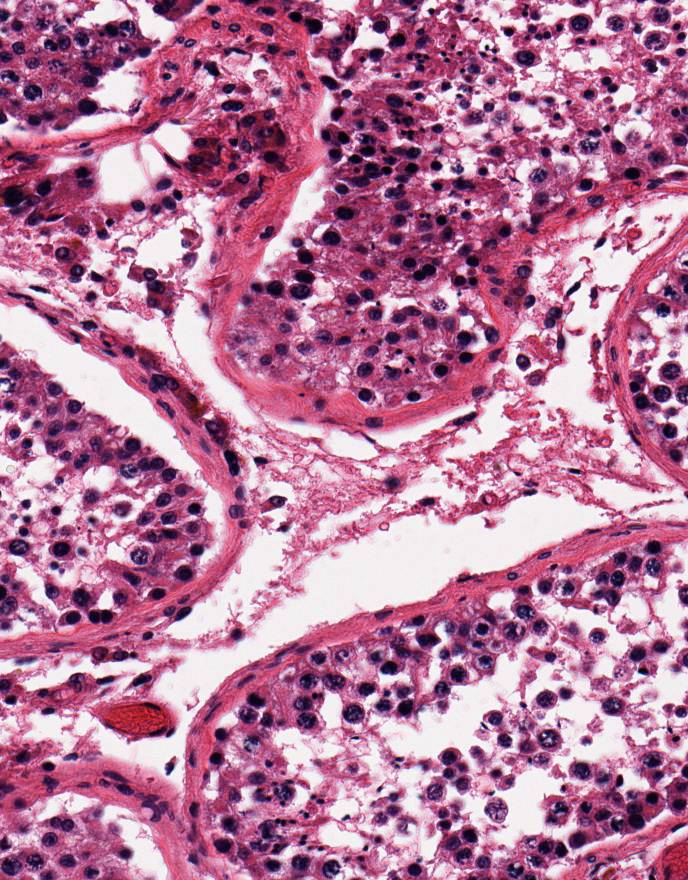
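Testis, H&E. One: several rounded and elongated tubules, in cross and oblique section, fill most of the field. Two: many layers of cells with round, dark nuclei fill them, leaving no clear open central lumen. Three: some have large round nuclei with coarse, clumped chromatin. Four: loose, pale pink, wispy connective tissue with few cells lies between.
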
